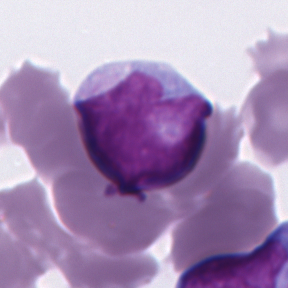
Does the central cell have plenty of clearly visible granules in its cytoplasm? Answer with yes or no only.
No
